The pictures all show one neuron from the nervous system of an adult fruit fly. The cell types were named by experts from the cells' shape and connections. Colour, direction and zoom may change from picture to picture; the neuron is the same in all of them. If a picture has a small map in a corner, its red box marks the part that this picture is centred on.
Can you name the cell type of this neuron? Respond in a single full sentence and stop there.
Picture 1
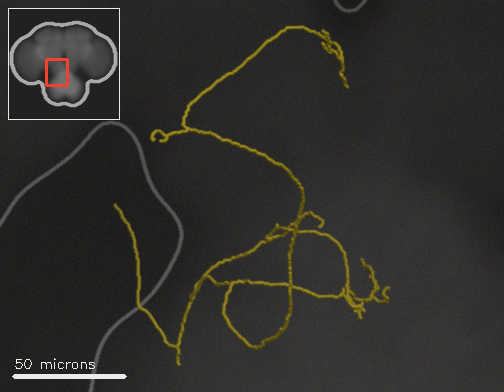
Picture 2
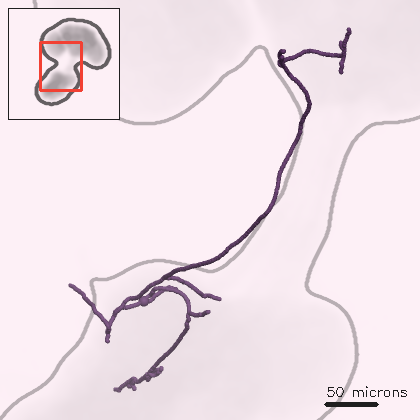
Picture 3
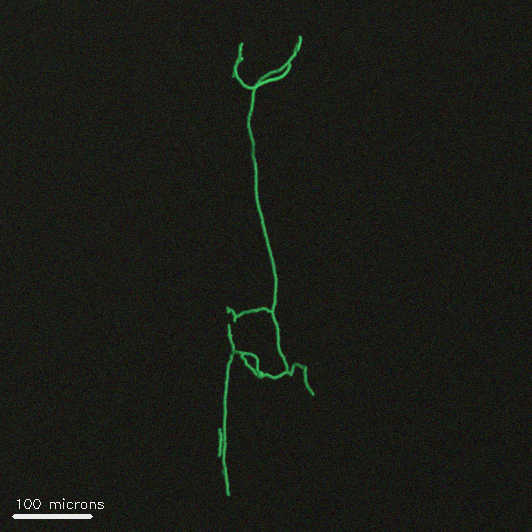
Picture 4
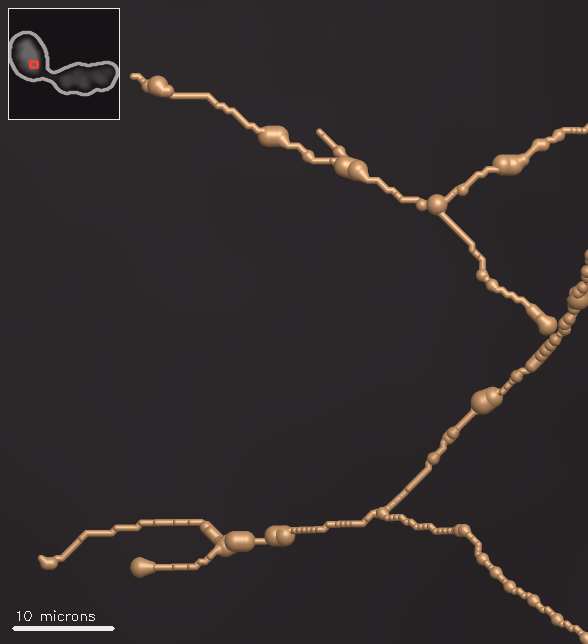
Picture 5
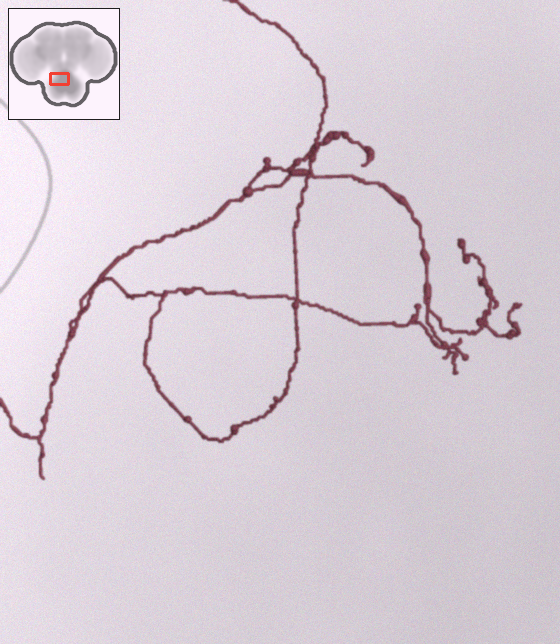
This neuron belongs to the cell type SNpp23.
